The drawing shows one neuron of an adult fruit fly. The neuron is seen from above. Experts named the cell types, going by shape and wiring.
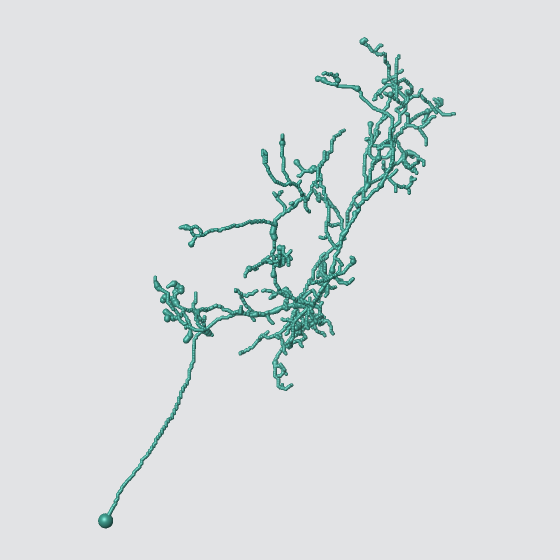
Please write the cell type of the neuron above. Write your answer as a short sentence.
The cell type is IN16B083.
